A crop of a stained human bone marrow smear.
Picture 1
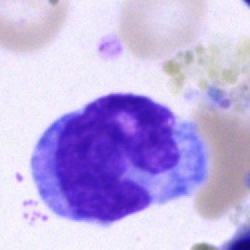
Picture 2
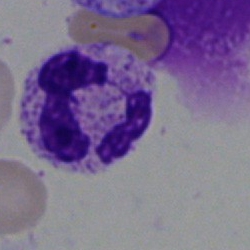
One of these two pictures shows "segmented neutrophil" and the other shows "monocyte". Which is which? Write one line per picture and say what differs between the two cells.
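The cell in picture 1 is a monocyte. The cytoplasm shows no distinct granules.
The cell in picture 2 is a segmented neutrophil. The cytoplasm is scattered throughout with small purple granules.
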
